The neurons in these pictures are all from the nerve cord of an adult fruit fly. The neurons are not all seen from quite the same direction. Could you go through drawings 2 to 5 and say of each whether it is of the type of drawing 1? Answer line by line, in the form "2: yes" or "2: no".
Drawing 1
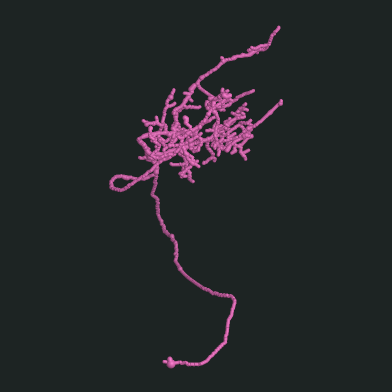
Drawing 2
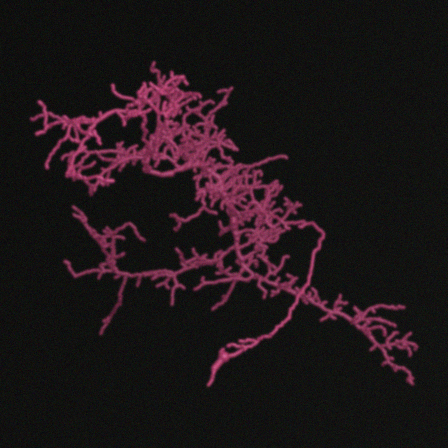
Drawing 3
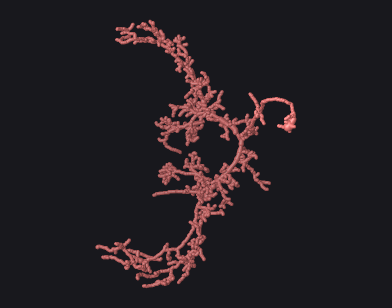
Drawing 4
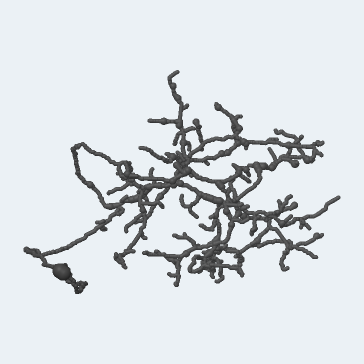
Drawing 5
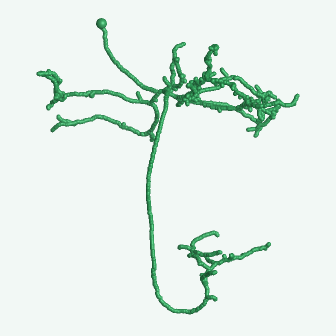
2: no
3: no
4: yes
5: no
